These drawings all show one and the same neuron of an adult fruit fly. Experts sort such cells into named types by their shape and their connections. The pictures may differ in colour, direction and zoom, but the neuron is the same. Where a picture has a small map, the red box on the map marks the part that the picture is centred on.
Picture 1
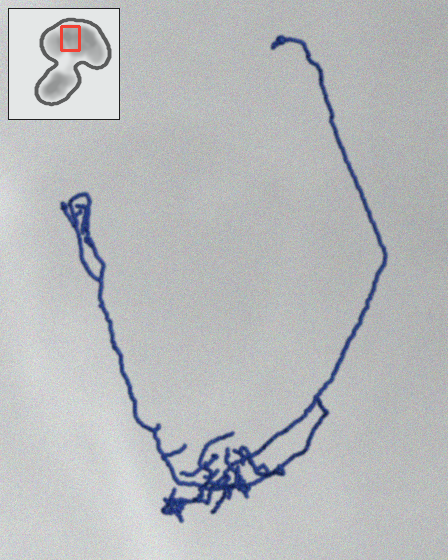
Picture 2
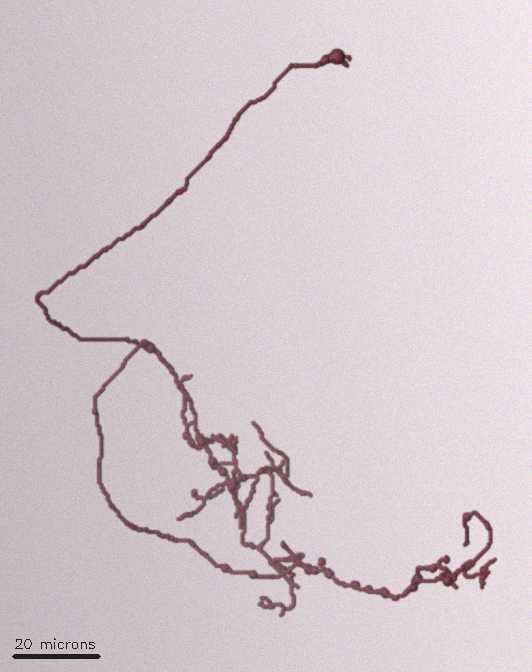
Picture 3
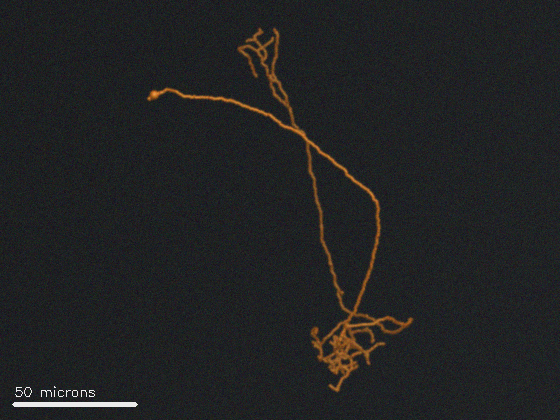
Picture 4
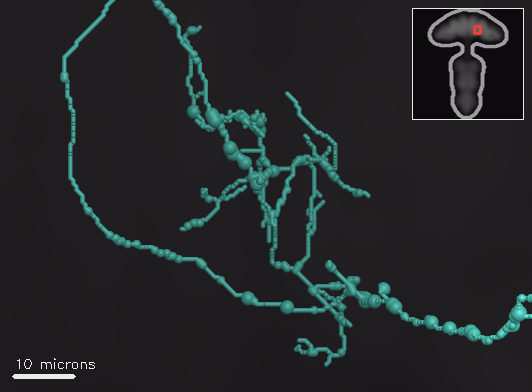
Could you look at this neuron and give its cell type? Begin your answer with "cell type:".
cell type: WEDPN8B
